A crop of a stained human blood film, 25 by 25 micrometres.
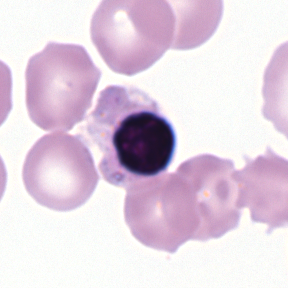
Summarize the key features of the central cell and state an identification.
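Nucleus round, about 5 micrometres across, off-centre against the right-hand edge. Chromatin dense, very dark purple. Cytoplasm pale greyish-lilac, not deep blue, with a few tiny pinkish-orange granules scattered through it. Cell: normoblast.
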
